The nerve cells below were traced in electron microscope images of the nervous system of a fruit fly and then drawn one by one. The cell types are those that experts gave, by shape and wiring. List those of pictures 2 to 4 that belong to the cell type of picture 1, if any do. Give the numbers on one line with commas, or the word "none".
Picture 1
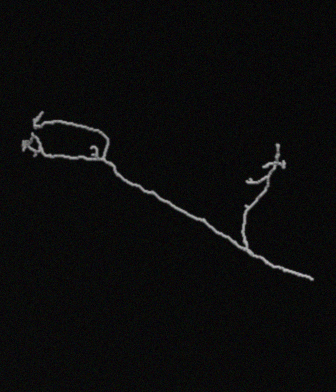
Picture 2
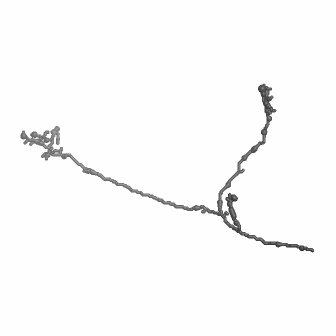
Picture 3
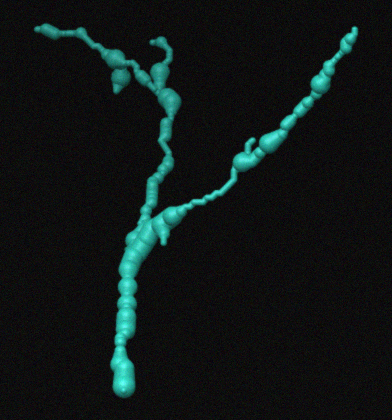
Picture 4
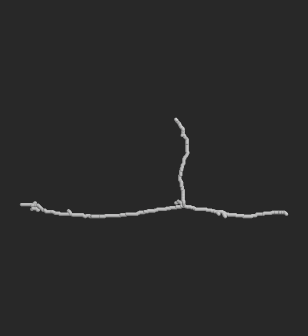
4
